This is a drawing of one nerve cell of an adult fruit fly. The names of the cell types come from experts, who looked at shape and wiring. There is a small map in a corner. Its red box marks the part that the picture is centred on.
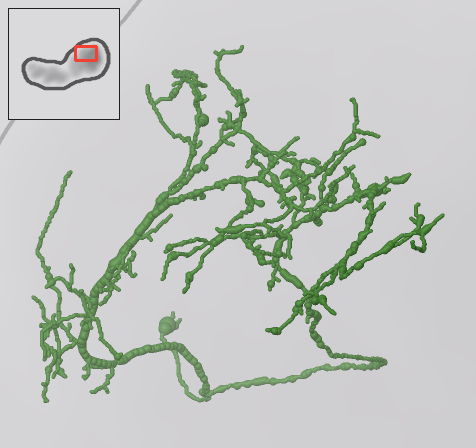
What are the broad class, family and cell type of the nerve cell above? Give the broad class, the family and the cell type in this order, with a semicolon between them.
central-brain intrinsic neuron; hemilineage SLPav1_medial; CL098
